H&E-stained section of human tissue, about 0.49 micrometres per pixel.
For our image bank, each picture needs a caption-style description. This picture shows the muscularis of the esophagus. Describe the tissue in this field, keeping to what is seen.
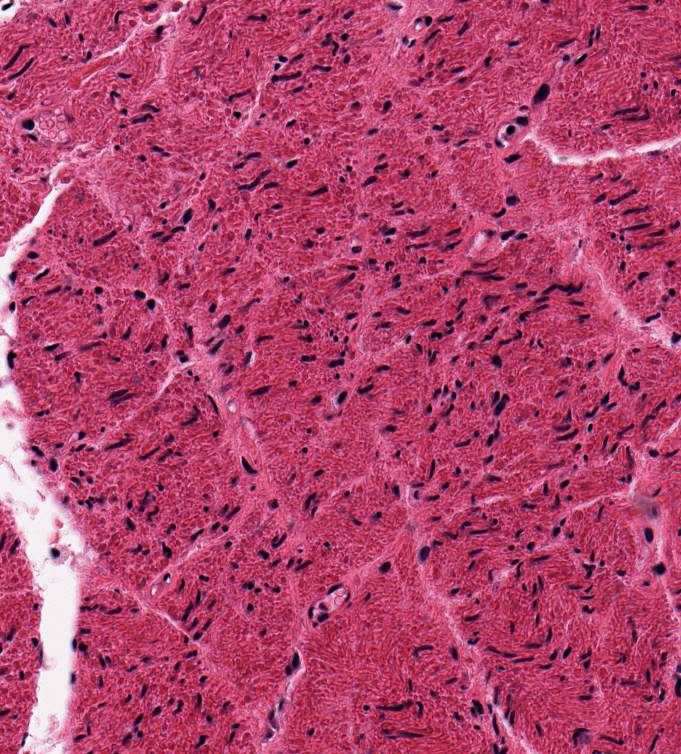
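Bundles of smooth muscle fill the field, separated by thin fibrous septa of paler pink. Fibre direction differs from one bundle to the next, some cut across and others lengthwise. Muscle cell nuclei are dark, slender and elongated, with blunt ends. The cytoplasm is deeply eosinophilic and lacks cross-striations.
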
